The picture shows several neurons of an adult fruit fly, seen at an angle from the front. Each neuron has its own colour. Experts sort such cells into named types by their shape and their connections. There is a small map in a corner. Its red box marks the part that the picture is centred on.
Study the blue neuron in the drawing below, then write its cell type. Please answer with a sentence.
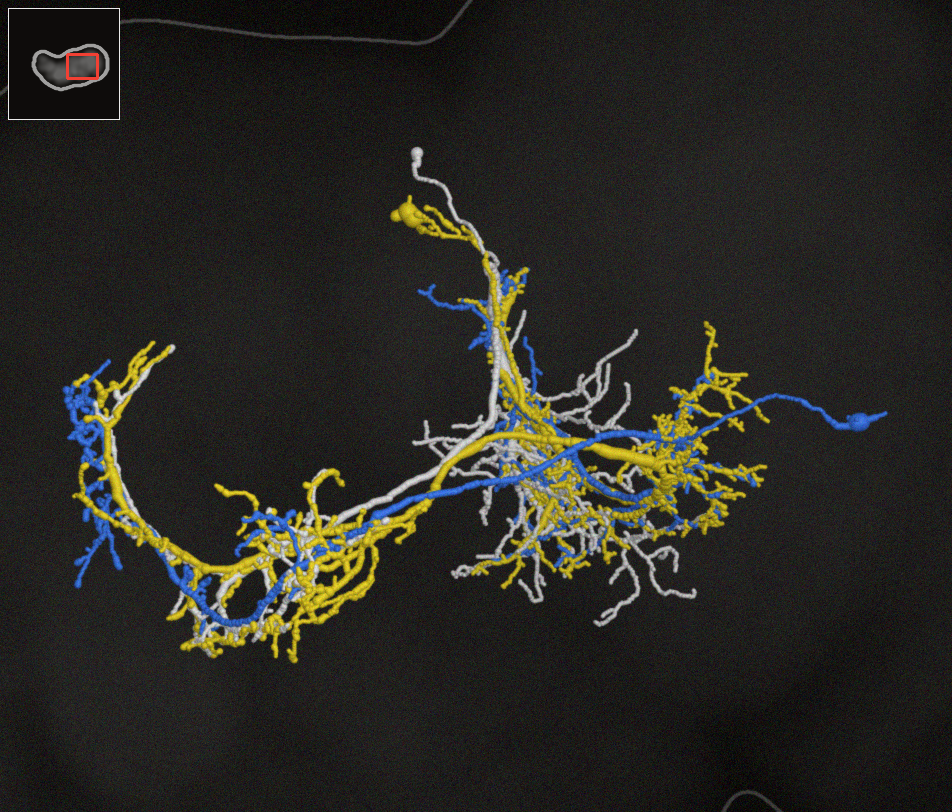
The cell type is PS099_a.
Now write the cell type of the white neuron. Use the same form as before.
The cell type is PS197.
